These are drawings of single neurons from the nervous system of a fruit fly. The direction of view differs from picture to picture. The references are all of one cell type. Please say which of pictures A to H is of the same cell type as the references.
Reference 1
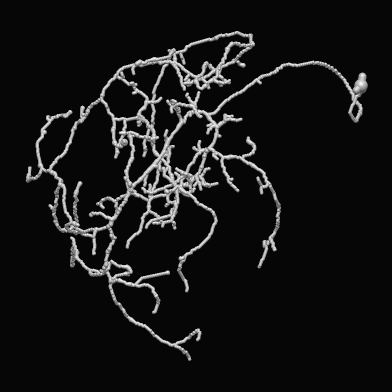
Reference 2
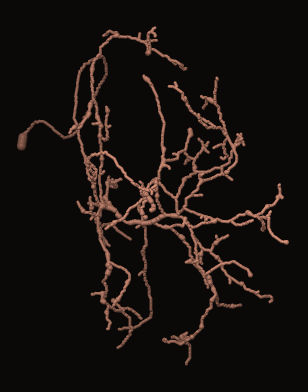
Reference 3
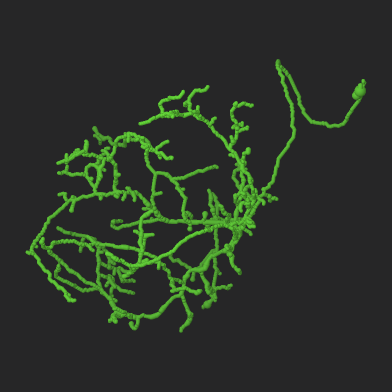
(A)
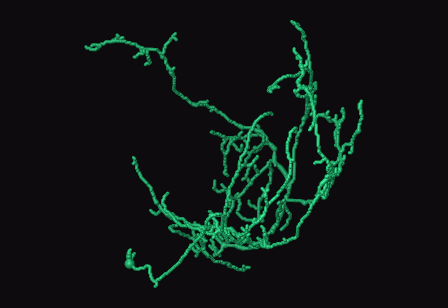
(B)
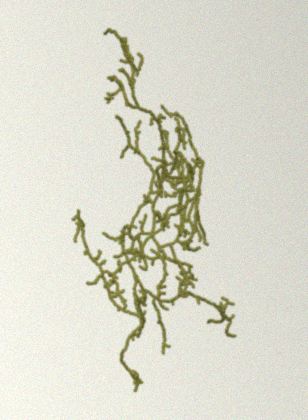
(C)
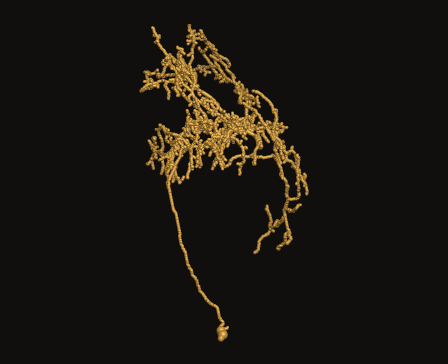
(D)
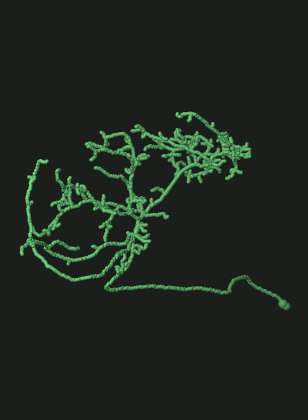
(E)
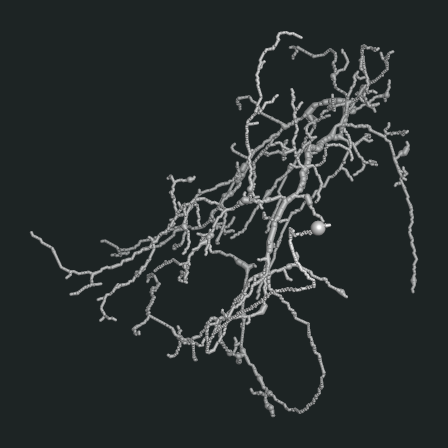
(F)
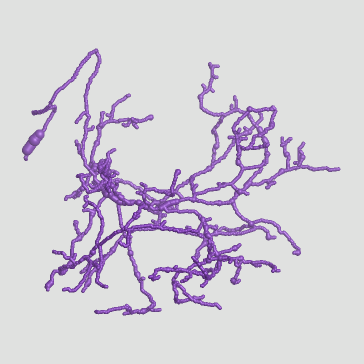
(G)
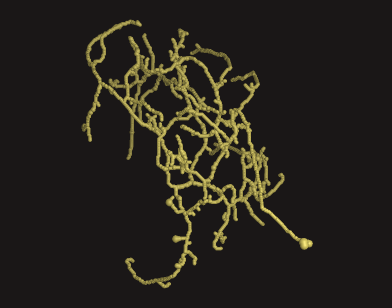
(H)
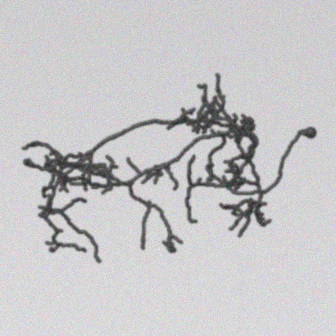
Picture F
